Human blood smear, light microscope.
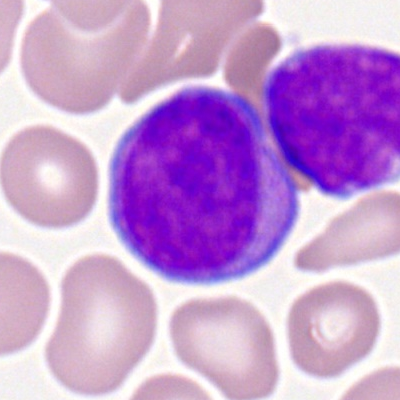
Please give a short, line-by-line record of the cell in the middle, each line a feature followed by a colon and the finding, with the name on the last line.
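Cell outline: smooth and rounded
Chromatin: dark purple, mottled with small paler patches
Cytoplasm: a thin blue rim, widest at the lower right
Cell type: myeloblast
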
